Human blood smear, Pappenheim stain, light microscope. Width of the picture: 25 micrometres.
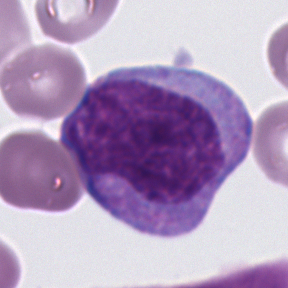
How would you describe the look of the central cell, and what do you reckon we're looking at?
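Look at the outline: it's irregular and a bit angular, not smoothly round, and the cell is about 16 micrometres across. The nucleus lies off-centre toward the upper left, its chromatin patchy, with darker clumps separated by paler strands. The cytoplasm makes a broad rim, widest below and to the right of the nucleus. That's an atypical promyelocyte.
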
